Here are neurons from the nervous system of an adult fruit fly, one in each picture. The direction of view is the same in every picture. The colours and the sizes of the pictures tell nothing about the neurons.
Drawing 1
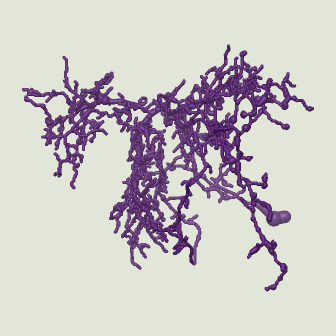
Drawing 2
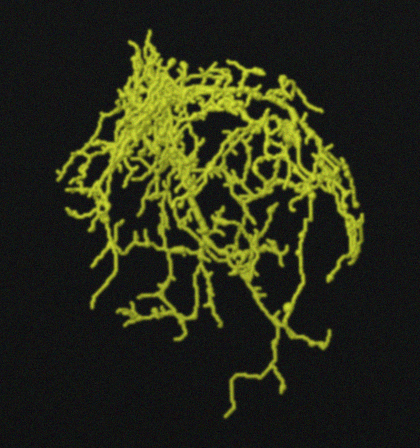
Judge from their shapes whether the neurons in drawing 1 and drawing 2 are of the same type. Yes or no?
no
